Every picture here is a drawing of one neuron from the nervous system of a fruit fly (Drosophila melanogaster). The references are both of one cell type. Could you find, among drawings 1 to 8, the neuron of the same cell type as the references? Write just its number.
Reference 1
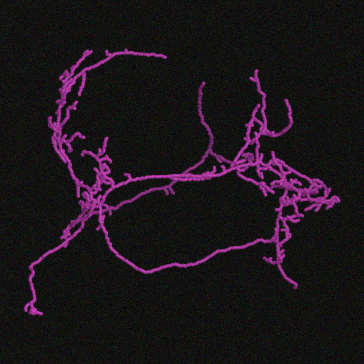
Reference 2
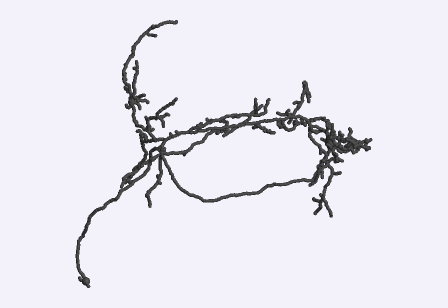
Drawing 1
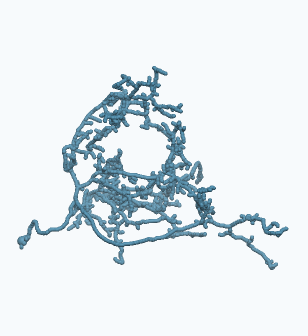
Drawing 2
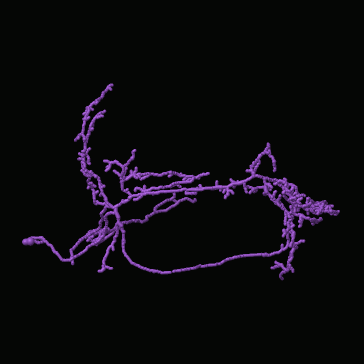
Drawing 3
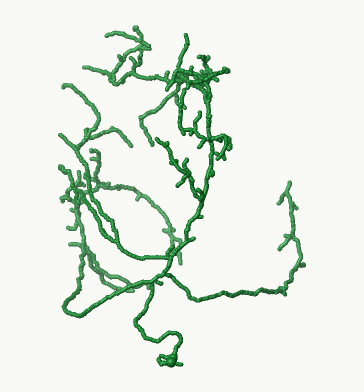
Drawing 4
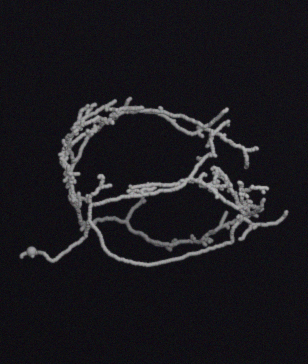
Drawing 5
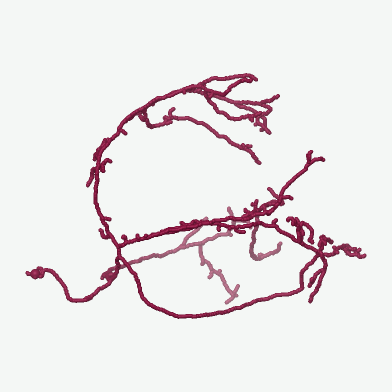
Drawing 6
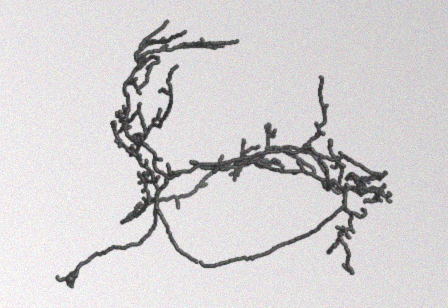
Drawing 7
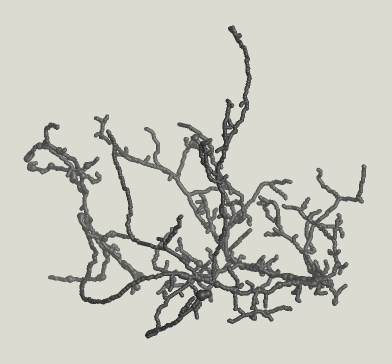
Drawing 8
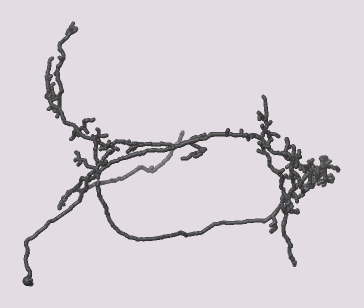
2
